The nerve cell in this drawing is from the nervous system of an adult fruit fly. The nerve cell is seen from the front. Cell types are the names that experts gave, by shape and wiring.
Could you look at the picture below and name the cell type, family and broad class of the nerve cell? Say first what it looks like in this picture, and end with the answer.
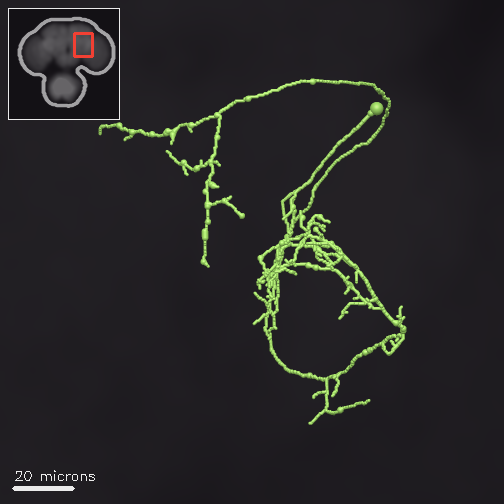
The cell body is at the upper right of the picture. By the scale bar it is about 120 microns tall in this view. The picture shows dozens of branch ends. Its cell type is AVLP481. The family is hemilineage VPNp&v1_posterior. This is a central-brain intrinsic neuron.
